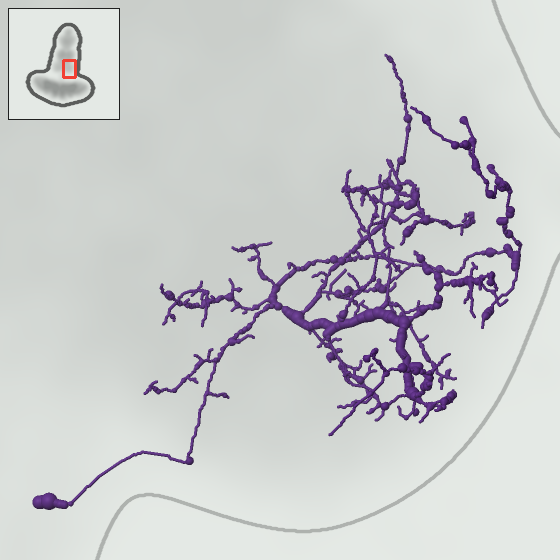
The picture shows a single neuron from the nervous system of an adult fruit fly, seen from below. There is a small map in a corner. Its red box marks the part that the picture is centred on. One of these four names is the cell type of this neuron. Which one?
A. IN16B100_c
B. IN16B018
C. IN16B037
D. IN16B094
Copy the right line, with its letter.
D. IN16B094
